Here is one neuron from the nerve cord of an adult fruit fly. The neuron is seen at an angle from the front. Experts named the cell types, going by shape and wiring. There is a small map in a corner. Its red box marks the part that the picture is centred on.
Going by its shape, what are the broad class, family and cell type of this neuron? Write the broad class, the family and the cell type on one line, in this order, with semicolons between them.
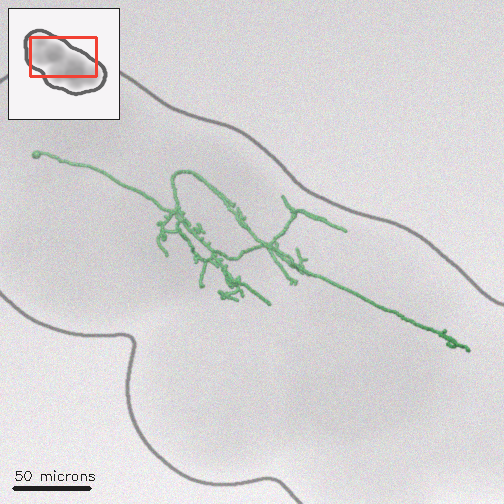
nerve-cord intrinsic neuron; hemilineage 06A; IN06A101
